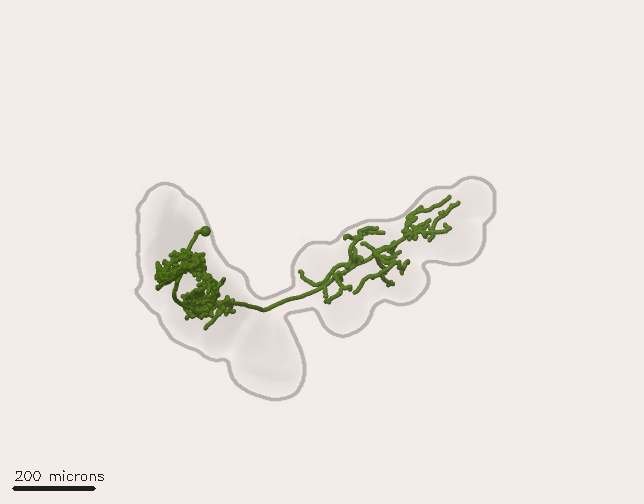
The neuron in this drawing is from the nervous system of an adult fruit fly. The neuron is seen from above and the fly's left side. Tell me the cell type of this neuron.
DNp68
